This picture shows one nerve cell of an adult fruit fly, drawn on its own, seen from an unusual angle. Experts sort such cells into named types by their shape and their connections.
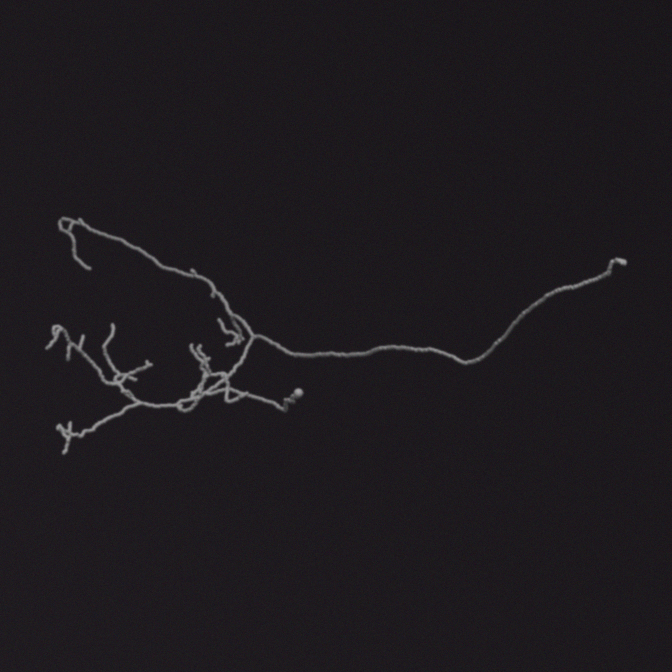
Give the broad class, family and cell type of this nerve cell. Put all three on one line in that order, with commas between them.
ascending neuron, hemilineage 10B, AN10B061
